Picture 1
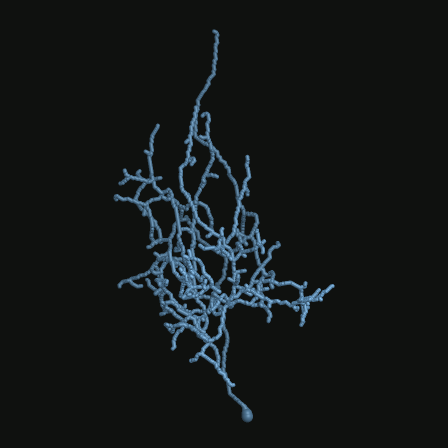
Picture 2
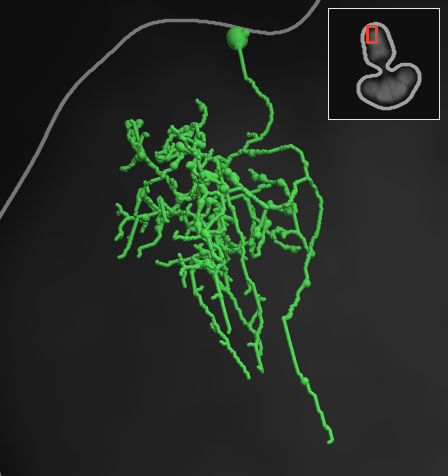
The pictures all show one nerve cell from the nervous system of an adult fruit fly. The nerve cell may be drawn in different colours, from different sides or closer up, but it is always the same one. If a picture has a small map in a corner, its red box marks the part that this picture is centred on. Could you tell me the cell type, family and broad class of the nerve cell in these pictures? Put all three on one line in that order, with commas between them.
IN01B026, hemilineage 01B, nerve-cord intrinsic neuron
